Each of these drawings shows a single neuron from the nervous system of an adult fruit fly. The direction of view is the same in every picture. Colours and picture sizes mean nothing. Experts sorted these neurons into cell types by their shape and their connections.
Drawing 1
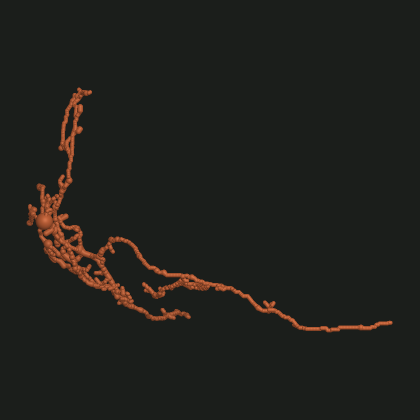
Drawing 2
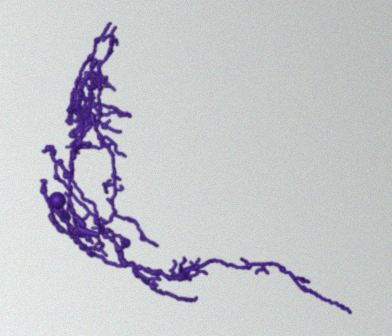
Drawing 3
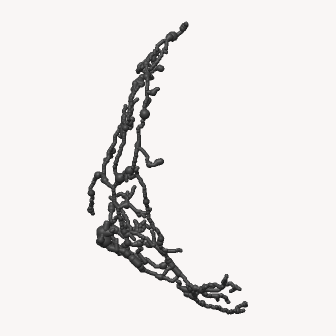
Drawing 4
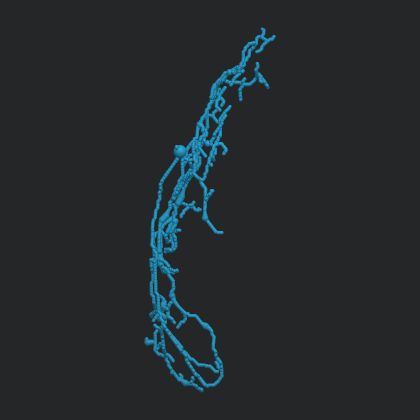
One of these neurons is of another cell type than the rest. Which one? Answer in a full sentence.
Drawing 4 shows a neuron of another cell type.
